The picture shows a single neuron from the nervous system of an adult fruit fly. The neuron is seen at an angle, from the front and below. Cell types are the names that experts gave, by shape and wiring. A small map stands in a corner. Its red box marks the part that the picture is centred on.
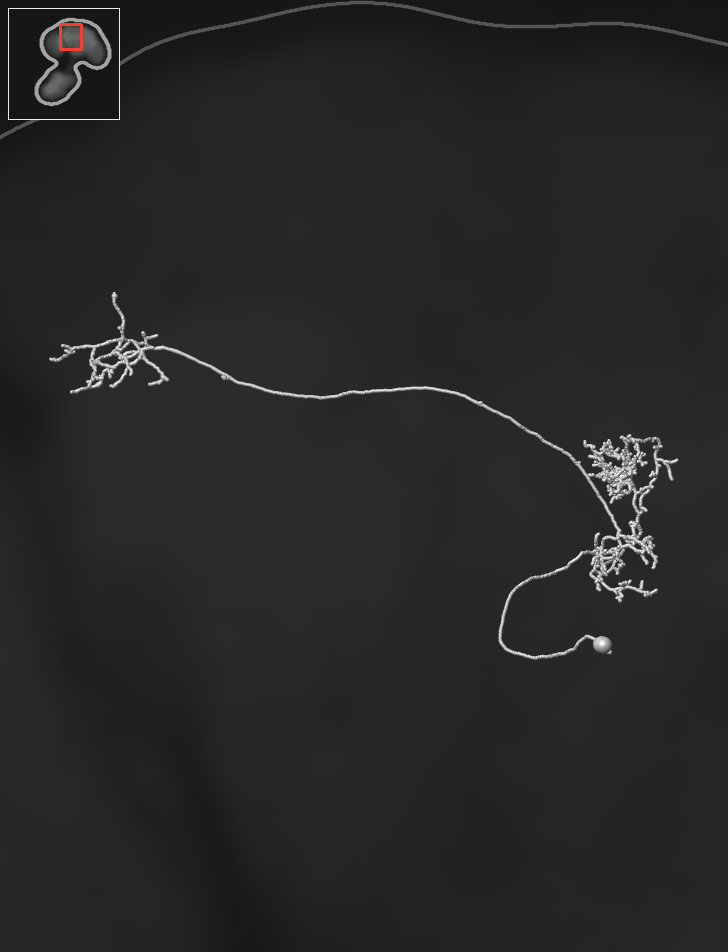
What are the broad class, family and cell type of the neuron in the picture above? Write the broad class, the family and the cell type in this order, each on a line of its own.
central-brain intrinsic neuron
hemilineage ALv1
M_vPNml67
